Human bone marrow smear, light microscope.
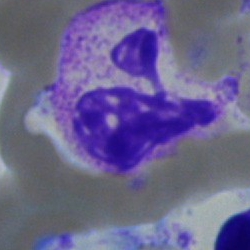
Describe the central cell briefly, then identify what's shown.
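Two nuclear lobes are connected by a thin strand, the smaller lobe positioned above the larger. Fine purple granules are distributed throughout the cytoplasm. On the left, a pale extension of cytoplasm, almost free of granules, projects outward. The cell is a segmented neutrophil.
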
